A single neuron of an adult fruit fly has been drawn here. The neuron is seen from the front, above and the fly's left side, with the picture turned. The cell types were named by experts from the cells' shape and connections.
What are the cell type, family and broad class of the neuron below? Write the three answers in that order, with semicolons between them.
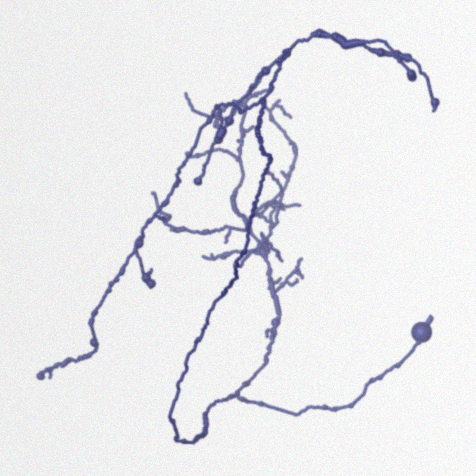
LHPV5b3; hemilineage DL1_dorsal; central-brain intrinsic neuron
